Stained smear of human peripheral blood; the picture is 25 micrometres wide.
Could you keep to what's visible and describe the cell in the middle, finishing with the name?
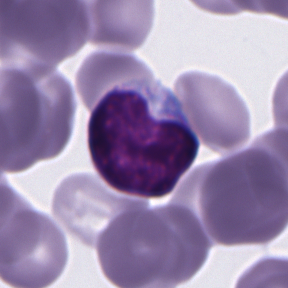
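This one's nucleus fills most of the cell, with a notch on its upper right side, and the outline overall is roughly round. The chromatin's dense-looking and stains dark purple. It's a typical lymphocyte.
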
